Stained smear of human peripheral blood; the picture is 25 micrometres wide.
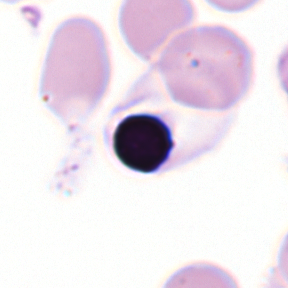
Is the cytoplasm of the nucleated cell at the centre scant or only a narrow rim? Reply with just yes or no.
No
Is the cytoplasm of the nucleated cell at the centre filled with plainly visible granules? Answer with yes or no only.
No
